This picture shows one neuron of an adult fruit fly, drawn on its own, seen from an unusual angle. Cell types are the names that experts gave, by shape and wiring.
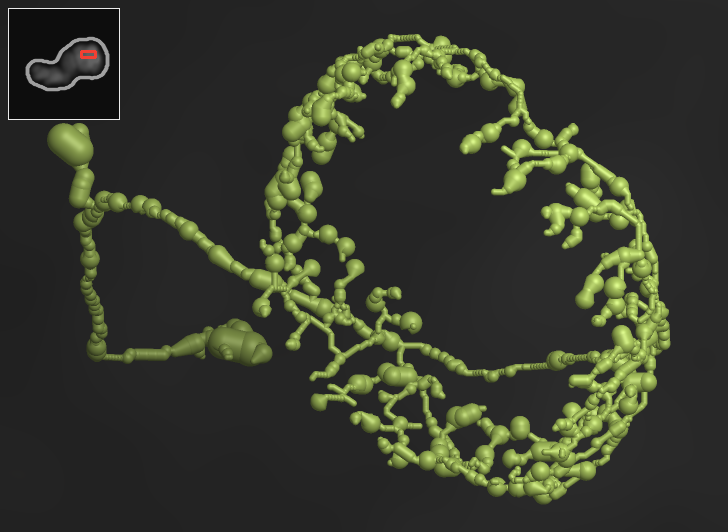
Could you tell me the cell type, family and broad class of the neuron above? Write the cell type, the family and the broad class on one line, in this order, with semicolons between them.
ER4d; hemilineage EBa1; central-brain intrinsic neuron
